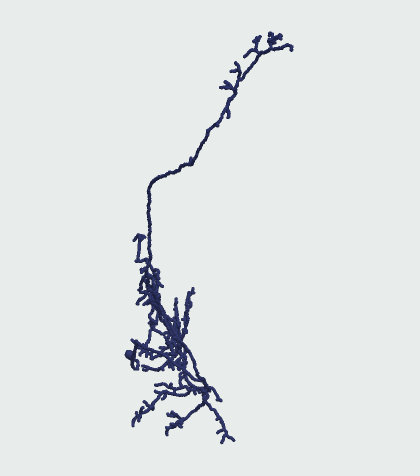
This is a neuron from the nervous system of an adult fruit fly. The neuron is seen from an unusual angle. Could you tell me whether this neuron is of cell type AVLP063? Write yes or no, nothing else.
yes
